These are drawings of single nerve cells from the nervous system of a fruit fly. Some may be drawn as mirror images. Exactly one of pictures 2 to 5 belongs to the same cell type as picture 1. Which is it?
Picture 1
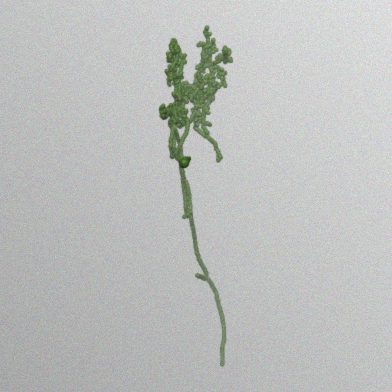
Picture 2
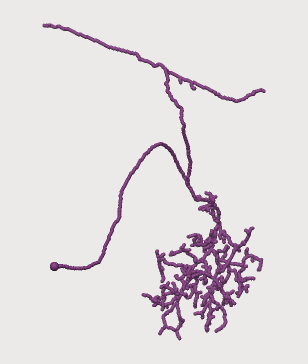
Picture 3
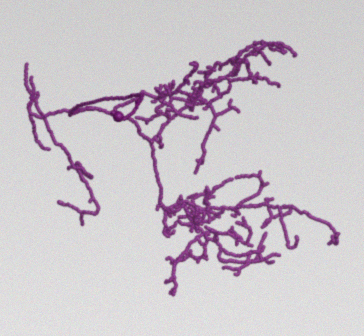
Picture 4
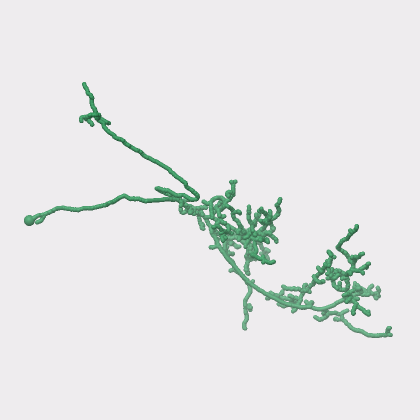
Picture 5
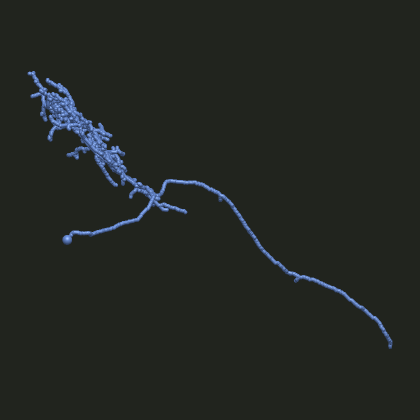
Picture 3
